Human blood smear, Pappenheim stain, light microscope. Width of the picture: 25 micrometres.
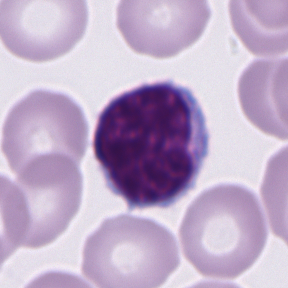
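Typical lymphocyte from a stained smear of human peripheral blood. The cell, about 11 micrometres across, is roughly round with a slightly uneven edge. Its roughly round nucleus is not divided into lobes and fills about 80% of the cell's area. The chromatin is dark purple and coarsely clumped. The cytoplasm forms a thin rim, widest on the right side.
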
